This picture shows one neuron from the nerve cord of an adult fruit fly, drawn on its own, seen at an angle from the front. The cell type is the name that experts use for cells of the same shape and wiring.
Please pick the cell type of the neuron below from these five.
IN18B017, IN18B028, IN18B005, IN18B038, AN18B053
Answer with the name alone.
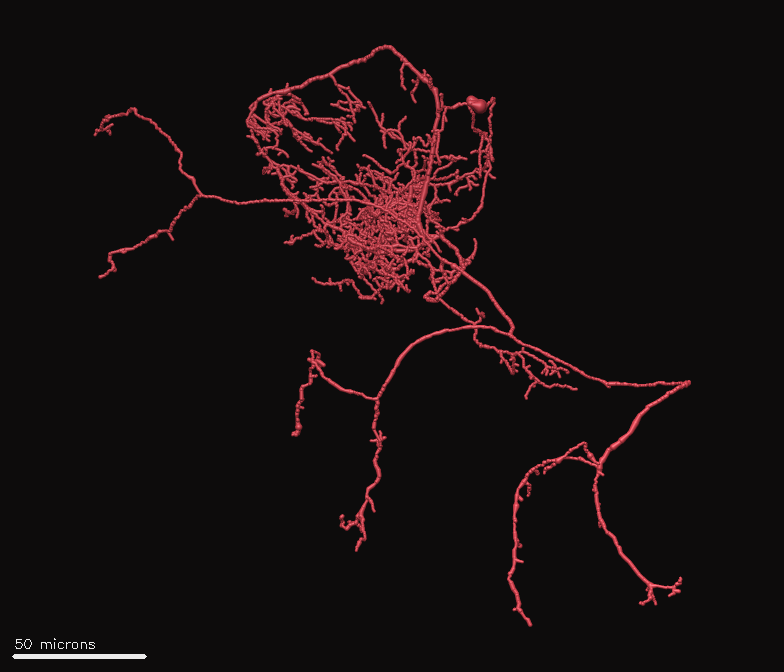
IN18B005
